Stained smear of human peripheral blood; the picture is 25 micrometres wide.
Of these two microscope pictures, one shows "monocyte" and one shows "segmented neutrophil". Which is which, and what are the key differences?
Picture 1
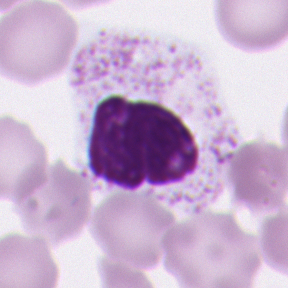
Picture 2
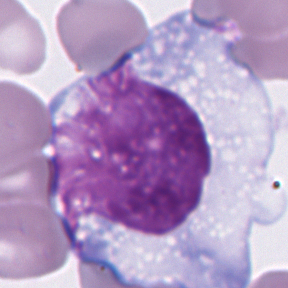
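The segmented neutrophil is shown in picture 1 and the monocyte in picture 2. In the segmented neutrophil a single vertical cleft divides the nucleus into two lobes, which sit in the lower half of the cell; the chromatin is dark purple and dense, and no nucleoli are visible.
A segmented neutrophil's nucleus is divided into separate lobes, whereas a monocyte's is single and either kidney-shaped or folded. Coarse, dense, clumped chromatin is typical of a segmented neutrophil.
The neutrophil's cytoplasm is filled with scattered purple-magenta granules that leave the nucleus uncovered, while the monocyte's is abundant and pale grey-blue, with many small clear vacuoles and no coarse orange-red granules.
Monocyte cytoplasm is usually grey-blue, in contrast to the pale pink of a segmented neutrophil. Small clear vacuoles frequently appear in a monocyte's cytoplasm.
The outlines also differ: the neutrophil is roughly round with a faint, granular edge, whereas the monocyte is irregular, with blunt bulges along its right edge and red cells touching it along its left edge.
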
